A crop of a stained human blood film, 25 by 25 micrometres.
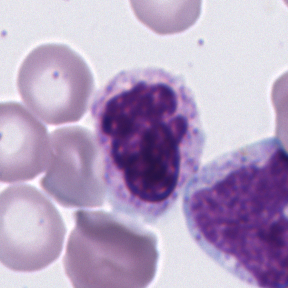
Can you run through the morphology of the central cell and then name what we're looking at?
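Looking first at the nucleus: it is irregular and lobulated, notched along its right side, and about 11 by 7 micrometres. Its chromatin is dark purple and clumped, with small paler patches showing between the clumps. Around it runs a moderate rim of pale lilac-grey cytoplasm, and fine reddish-violet granules are scattered all through that. This is a segmented neutrophil.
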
